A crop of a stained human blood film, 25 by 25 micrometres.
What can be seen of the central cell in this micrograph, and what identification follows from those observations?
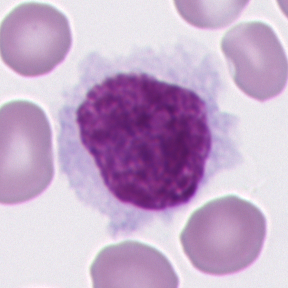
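Pale grey-blue cytoplasm forms a rim around the entire nucleus and shows no visible granules. No nucleolus is clearly visible in the nucleus. It is a hairy cell.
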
